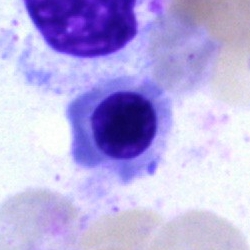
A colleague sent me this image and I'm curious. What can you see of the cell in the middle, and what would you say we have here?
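Right, so the nucleus here sits off-centre toward the right, and its chromatin is dense and dark purple. The cytoplasm's blue, with the rim widest on the left side of the nucleus. That one's an erythroblast.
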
